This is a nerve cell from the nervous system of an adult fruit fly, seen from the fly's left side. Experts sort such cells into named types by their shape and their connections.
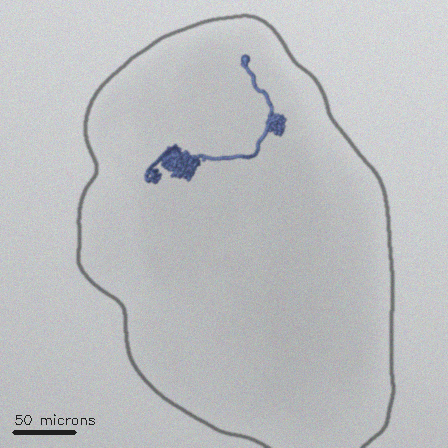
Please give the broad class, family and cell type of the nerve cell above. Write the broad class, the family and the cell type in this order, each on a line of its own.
central-brain intrinsic neuron
class CX
EPG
